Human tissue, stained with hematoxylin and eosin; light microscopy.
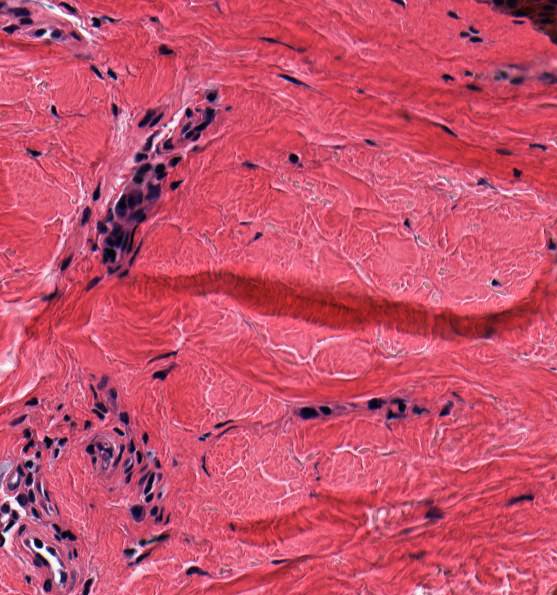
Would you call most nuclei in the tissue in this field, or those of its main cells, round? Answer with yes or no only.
No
